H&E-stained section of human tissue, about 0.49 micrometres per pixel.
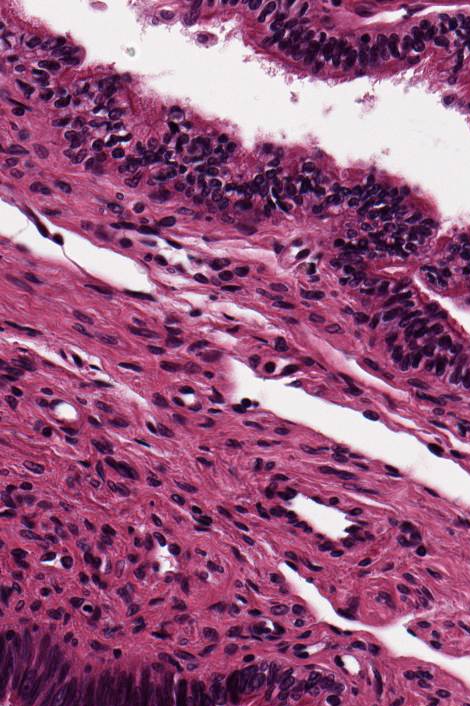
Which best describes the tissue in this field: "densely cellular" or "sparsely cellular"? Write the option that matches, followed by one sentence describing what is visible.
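Densely cellular. The stroma beneath the epithelium is densely cellular, made of spindle cells with oval to elongated nuclei.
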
